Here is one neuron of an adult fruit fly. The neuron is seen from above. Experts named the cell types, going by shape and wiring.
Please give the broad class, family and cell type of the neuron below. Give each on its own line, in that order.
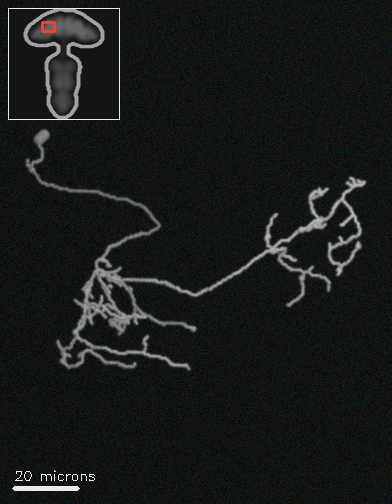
central-brain intrinsic neuron
hemilineage VPNl&d1_dorsal
CB1909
